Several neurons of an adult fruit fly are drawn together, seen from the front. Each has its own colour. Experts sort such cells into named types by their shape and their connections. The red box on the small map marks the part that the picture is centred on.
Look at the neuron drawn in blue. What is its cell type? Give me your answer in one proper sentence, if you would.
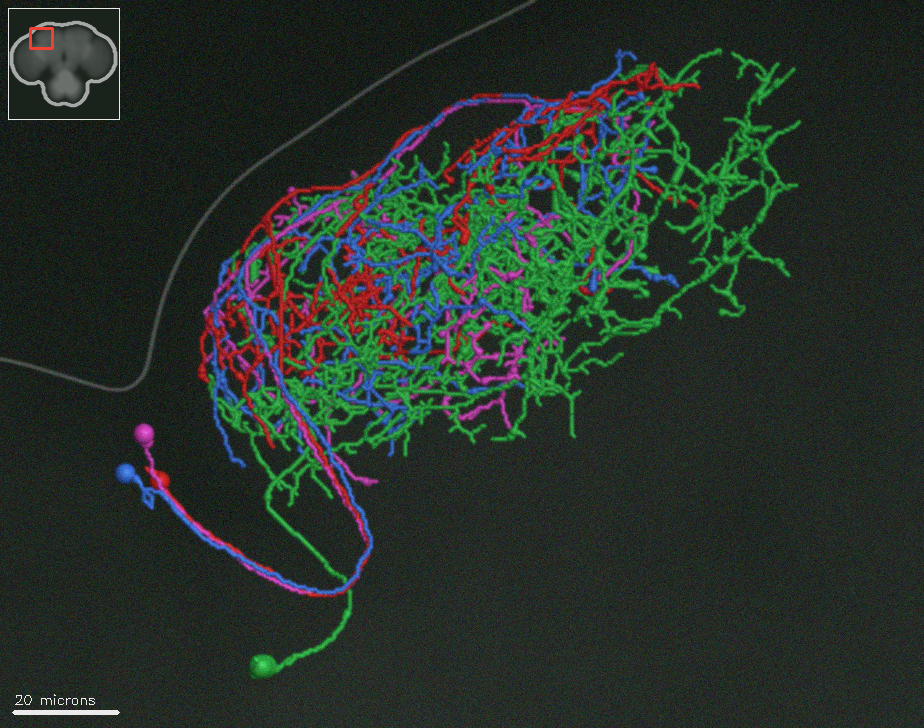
On the level of cell type, this neuron is LHAV5a8.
